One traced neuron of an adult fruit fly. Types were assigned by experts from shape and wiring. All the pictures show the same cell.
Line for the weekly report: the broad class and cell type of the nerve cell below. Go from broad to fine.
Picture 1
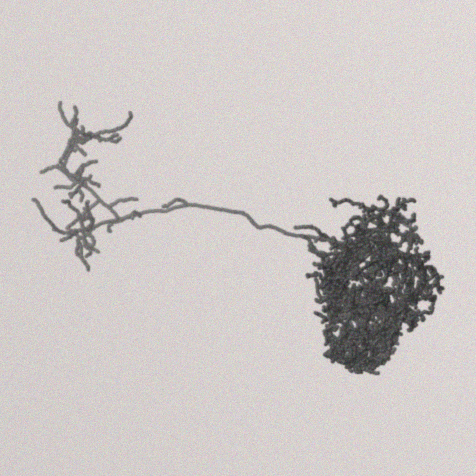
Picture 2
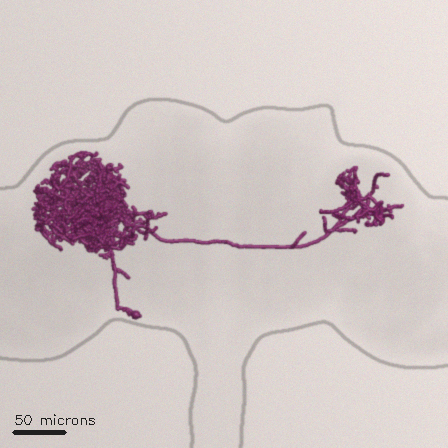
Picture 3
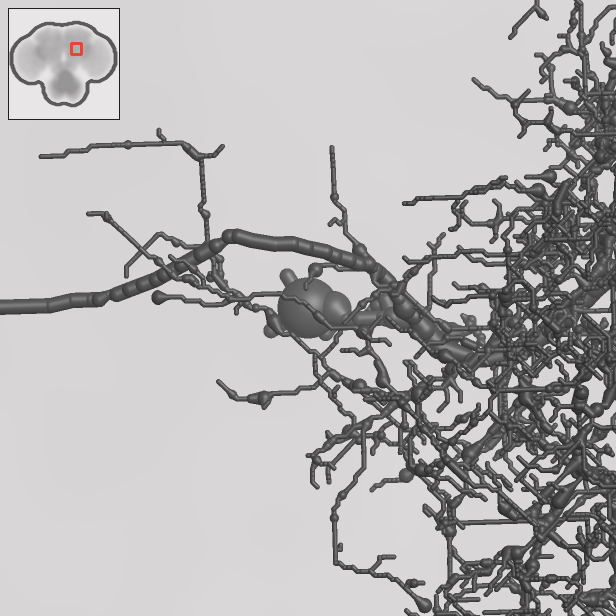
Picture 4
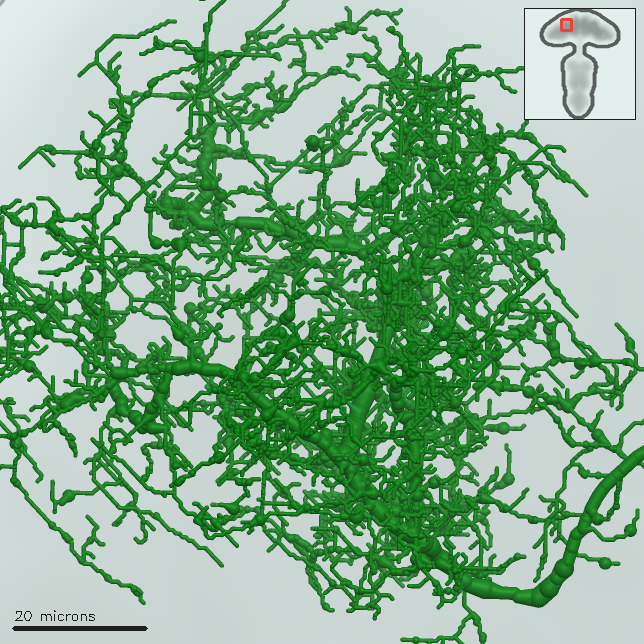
central-brain intrinsic neuron; AVLP501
